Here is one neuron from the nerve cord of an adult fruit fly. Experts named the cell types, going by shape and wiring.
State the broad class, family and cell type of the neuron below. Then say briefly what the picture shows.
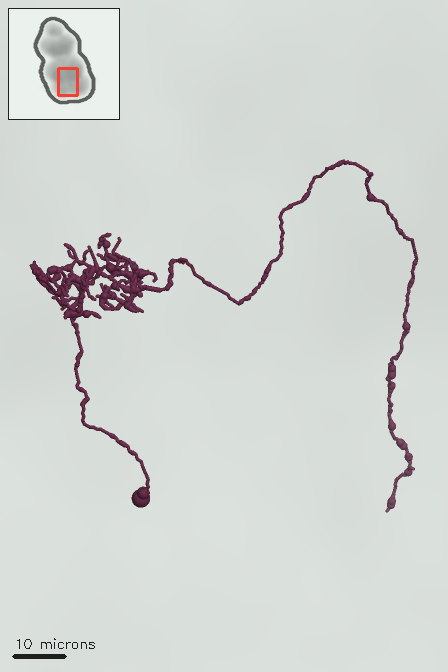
It is a nerve-cord intrinsic neuron. Its family is hemilineage 10B. It is of cell type IN10B050. From left to right in the picture it spans about 75 microns. In this view it is about as wide as it is tall.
